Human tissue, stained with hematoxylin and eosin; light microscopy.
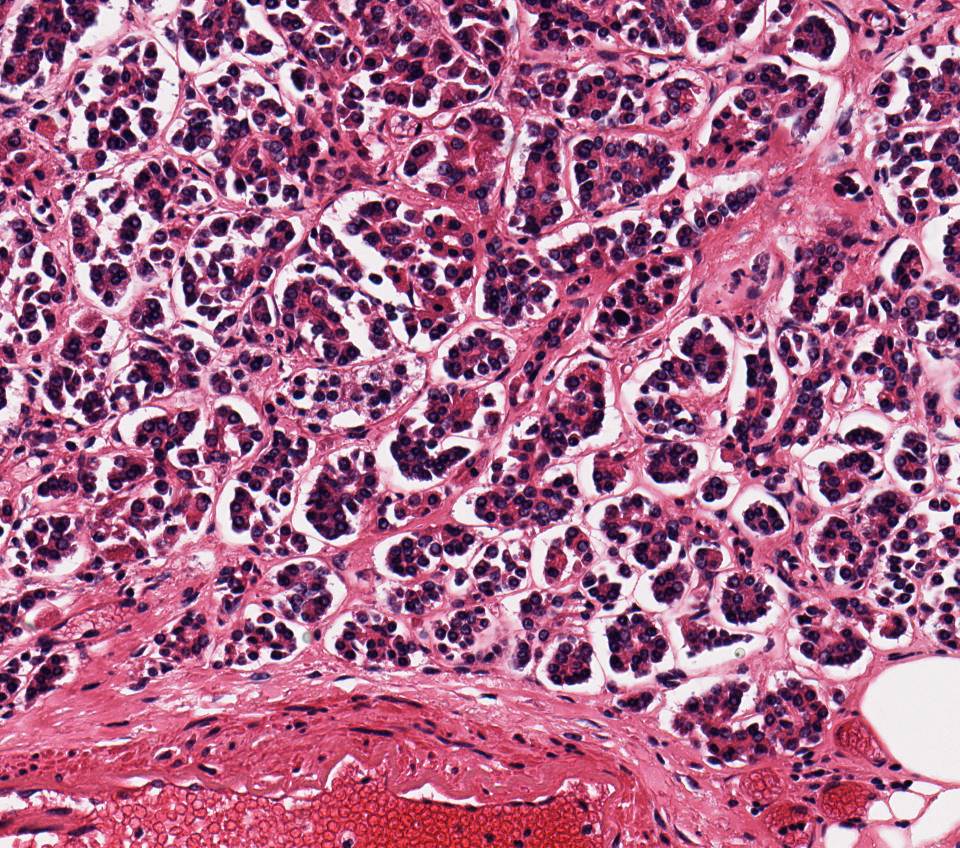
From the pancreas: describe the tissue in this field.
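Closely packed small rounded cell nests fill most of the field above the bottom band. Within these nests the nuclei are small, round and dark, and the cytoplasm is granular, pink to purple. In the lower right corner lie a few fat cells.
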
